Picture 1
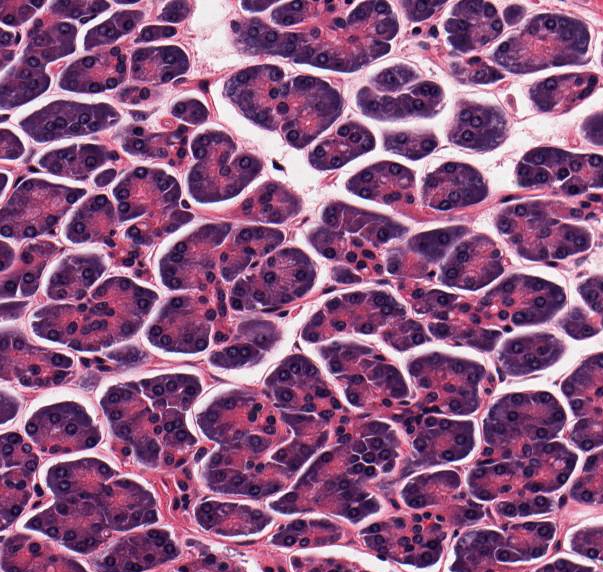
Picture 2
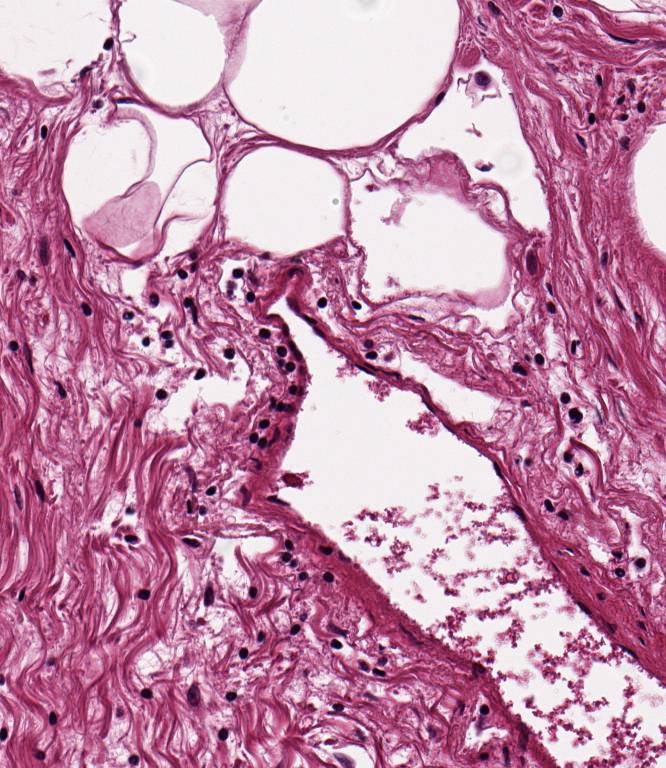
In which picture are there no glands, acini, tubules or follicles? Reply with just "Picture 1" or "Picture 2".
Picture 2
